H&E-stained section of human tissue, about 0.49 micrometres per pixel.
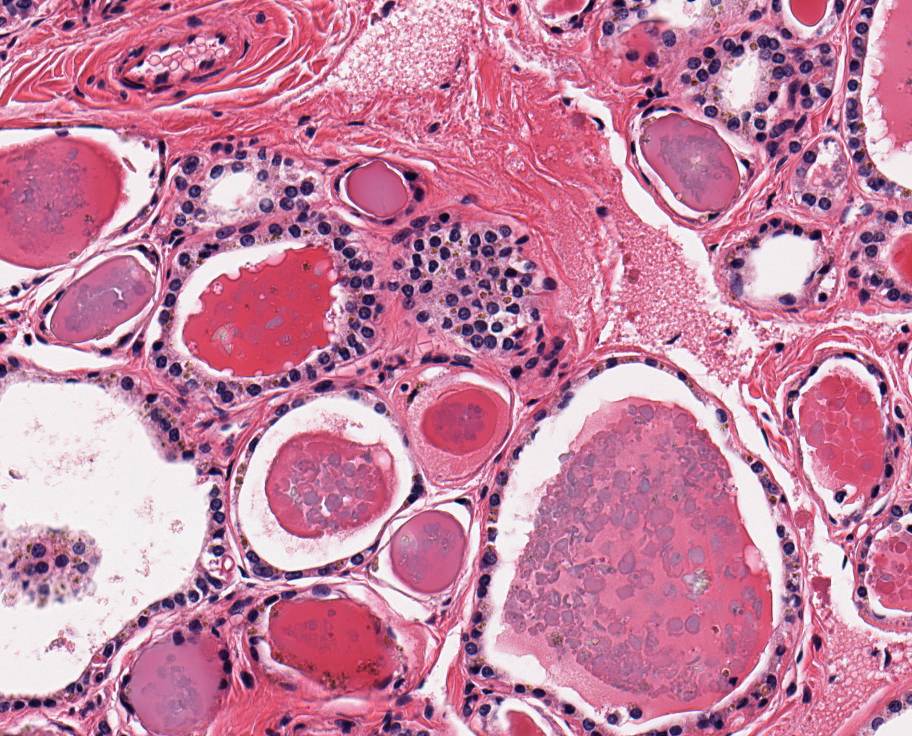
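Thyroid. Closely set round to oval units of widely varying size, separated by thin stromal strands, pack the field. Many units show a clear white crescent between the pink luminal contents and the lining cells. Brown granular pigment is scattered in the cytoplasm of many lining cells. Near the centre lies a solid nest of cells with dark nuclei and brown granules but no lumen.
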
